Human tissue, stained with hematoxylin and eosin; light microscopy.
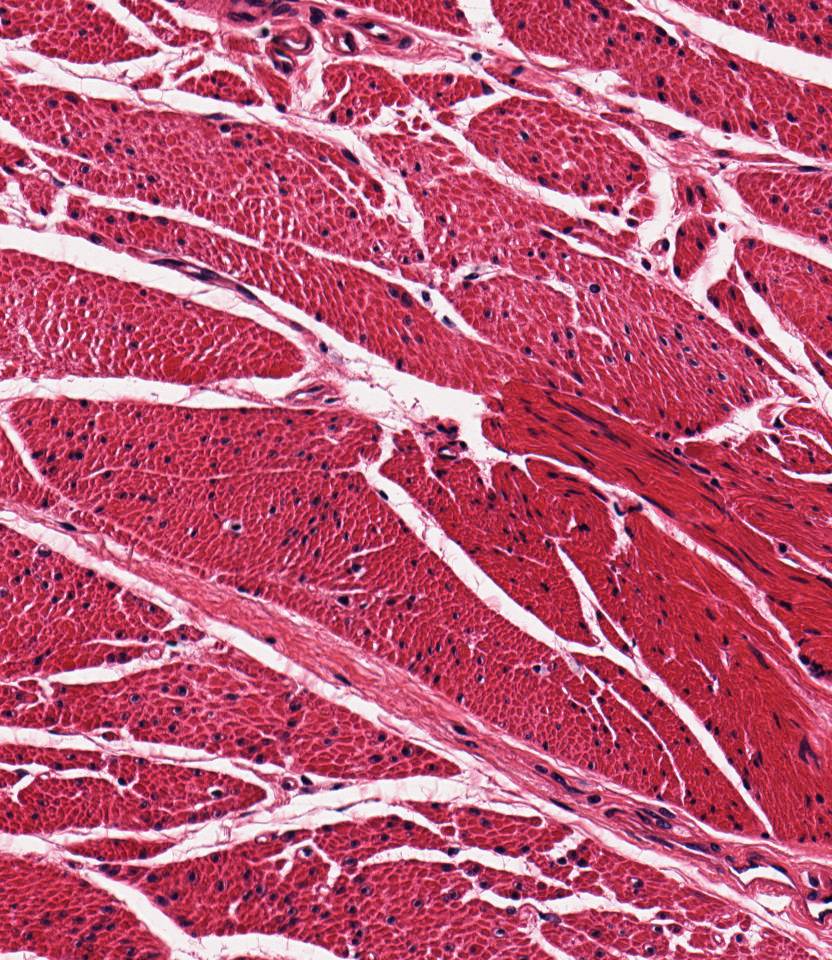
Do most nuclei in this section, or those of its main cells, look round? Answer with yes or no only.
Yes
